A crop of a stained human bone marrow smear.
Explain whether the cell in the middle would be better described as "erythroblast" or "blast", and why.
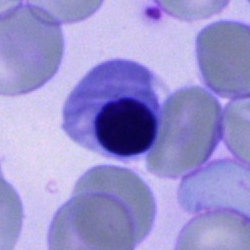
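Erythroblast, not blast. Chromatin dense, almost uniformly dark purple-black.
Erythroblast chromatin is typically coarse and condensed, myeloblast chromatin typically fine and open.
Nucleus off-centre toward lower right; cytoplasm covers more of the cell than the nucleus, grey-blue, bluer than the surrounding red cells.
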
